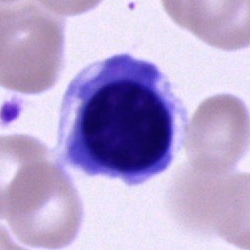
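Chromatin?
Dark purple, dense, faint texture only.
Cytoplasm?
Deep blue; band wider at top and left of nucleus than at right.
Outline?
Irregular, small bulges along edge.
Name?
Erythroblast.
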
